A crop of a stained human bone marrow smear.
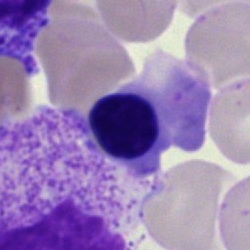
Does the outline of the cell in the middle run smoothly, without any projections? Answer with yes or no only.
No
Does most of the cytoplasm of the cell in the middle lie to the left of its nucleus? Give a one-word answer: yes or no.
No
